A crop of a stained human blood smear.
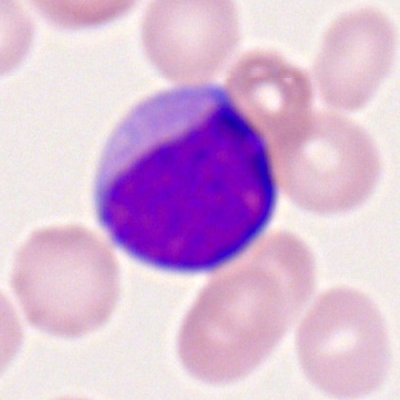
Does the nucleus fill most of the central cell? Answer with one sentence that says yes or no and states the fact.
Yes, most of this cell is taken up by its nucleus.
